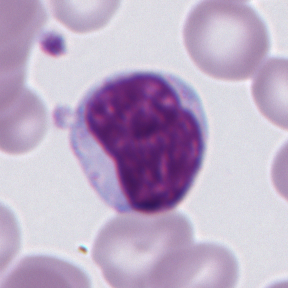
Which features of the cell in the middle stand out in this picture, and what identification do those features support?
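Start with the outline, which is roughly round. Now the nucleus: its edge is irregular and slightly folded rather than smooth and round, and it sits off-centre, pushed toward the right side of the cell. Notice that the chromatin is dark purple and coarse, with small lighter gaps between its clumps. What you have here is a large granular lymphocyte.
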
